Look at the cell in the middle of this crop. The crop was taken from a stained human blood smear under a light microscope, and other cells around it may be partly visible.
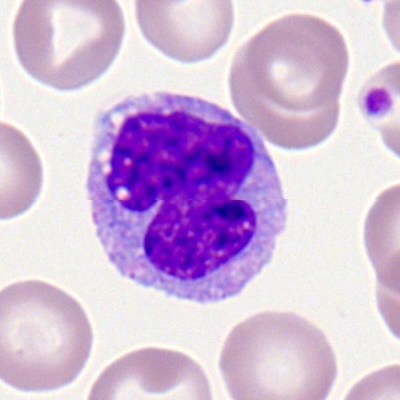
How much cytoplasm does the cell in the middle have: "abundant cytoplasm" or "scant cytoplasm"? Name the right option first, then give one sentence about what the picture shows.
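Abundant cytoplasm. The cytoplasm is plentiful and pale greyish-blue.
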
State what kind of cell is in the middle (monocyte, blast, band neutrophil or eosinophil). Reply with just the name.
monocyte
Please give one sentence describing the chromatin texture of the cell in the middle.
The chromatin is fine, with no coarse clumping anywhere.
